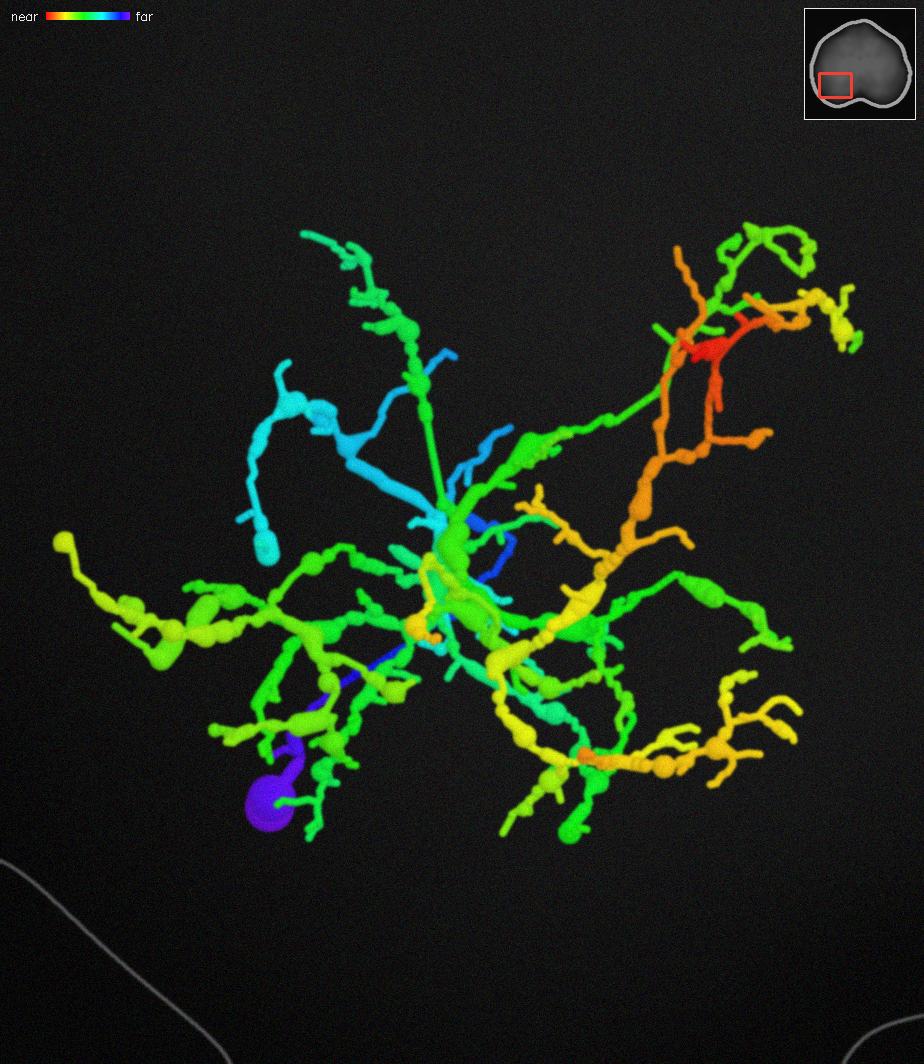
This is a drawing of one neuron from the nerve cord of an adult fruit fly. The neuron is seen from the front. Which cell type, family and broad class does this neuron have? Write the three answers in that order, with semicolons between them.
IN20A.22A059; hemilineage 20A.22A; nerve-cord intrinsic neuron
